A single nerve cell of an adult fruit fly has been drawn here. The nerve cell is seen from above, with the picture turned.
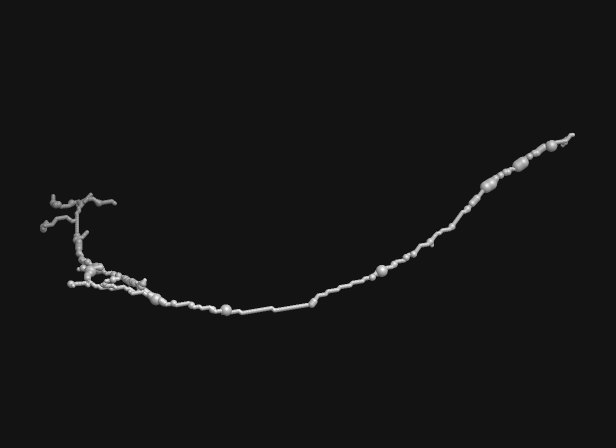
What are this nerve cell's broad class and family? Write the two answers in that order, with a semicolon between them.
sensory neuron entering the nerve cord; class mechanosensory tactile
